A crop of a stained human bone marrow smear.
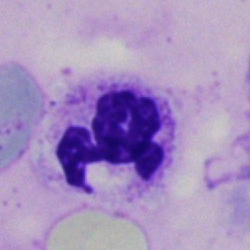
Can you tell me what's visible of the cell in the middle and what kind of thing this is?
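Several irregular lobes, joined together, make up the divided nucleus. Its chromatin is dark purple and densely condensed. A moderate rim of pale lilac cytoplasm surrounds the nucleus, and fine purple granules are scattered through this cytoplasm. The cell in question is a segmented neutrophil.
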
